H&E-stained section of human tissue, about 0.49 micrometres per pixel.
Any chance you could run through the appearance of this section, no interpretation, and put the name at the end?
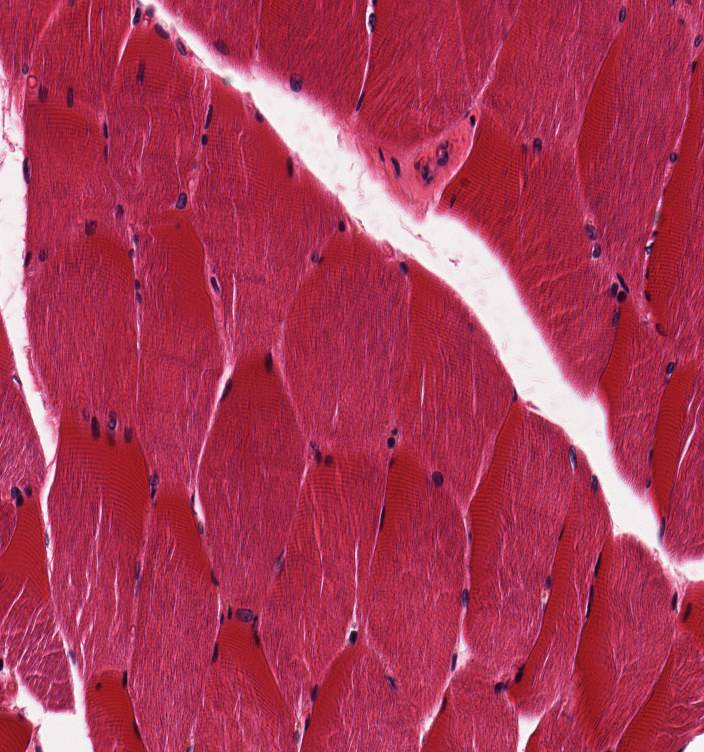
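The nuclei are located at the edges of the muscle fibres, not in their centres. They are small, dark and oval to elongated. The fibre cytoplasm stains a uniform deep pinkish-red. Neighbouring fibres are separated only by thin strands of connective tissue. The tissue is skeletal muscle.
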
